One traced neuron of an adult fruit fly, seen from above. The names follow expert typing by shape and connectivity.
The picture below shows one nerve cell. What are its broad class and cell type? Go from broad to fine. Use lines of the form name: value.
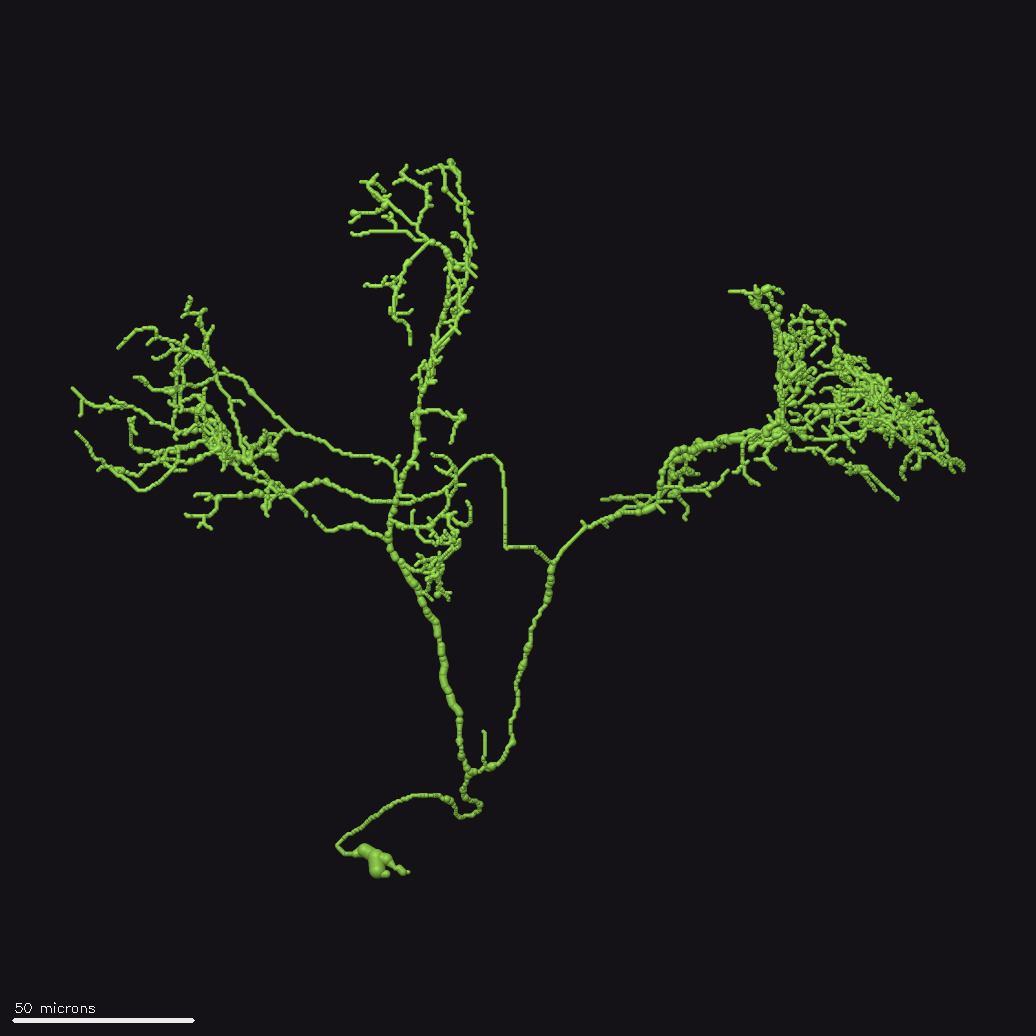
broad class: central-brain intrinsic neuron
cell type: CL344_b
